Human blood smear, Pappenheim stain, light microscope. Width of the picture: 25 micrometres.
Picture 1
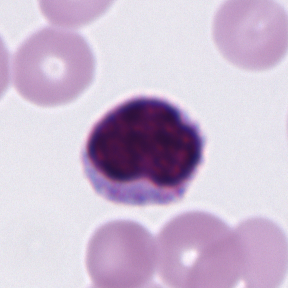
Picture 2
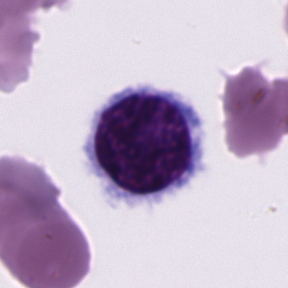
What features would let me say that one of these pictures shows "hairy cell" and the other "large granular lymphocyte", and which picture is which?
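So the large granular lymphocyte is picture 1, and the hairy cell is picture 2. Granules first: picture 1 has fine, scattered reddish-purple granules in its cytoplasm, while picture 2 shows none.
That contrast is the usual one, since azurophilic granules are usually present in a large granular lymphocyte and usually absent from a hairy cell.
Then the edge: picture 1 has a roughly round, smooth outline, but in picture 2 fine, hair-like projections fringe the margin all the way around.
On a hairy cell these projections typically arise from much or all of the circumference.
In picture 2 the nucleus fills most of the cell, leaving a narrow rim of pale blue cytoplasm, and the cell touches none of the red cells around it. In picture 1 the cell is about 10 micrometres across, the nucleus about 10 by 8 micrometres with a shallow notch in its lower edge, filling about 70% of the area, with dense, dark purple, coarsely clumped chromatin, no nucleoli and no vacuoles.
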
